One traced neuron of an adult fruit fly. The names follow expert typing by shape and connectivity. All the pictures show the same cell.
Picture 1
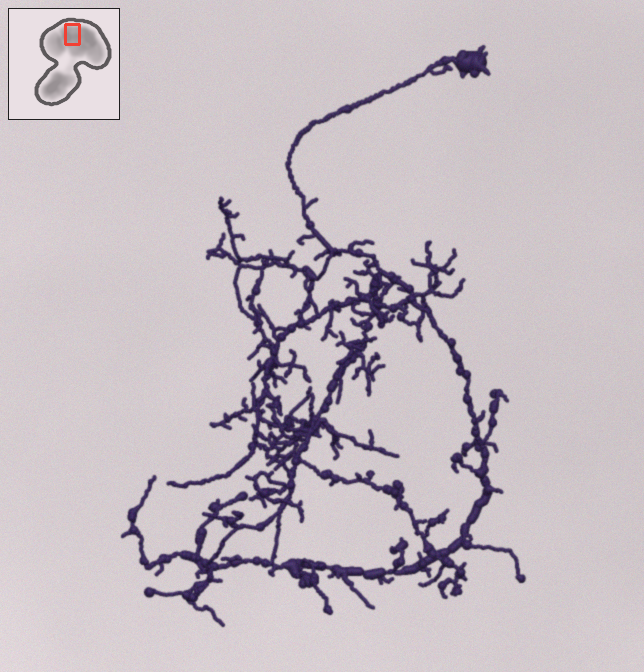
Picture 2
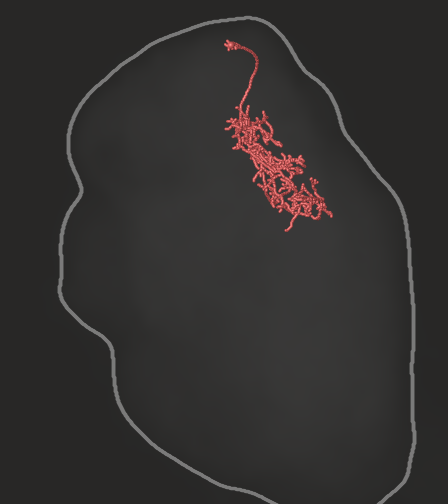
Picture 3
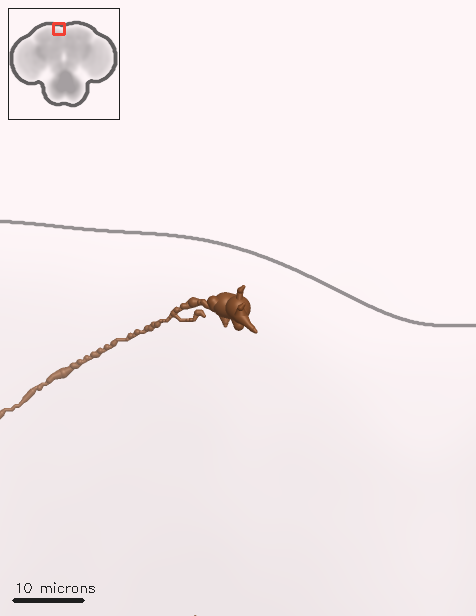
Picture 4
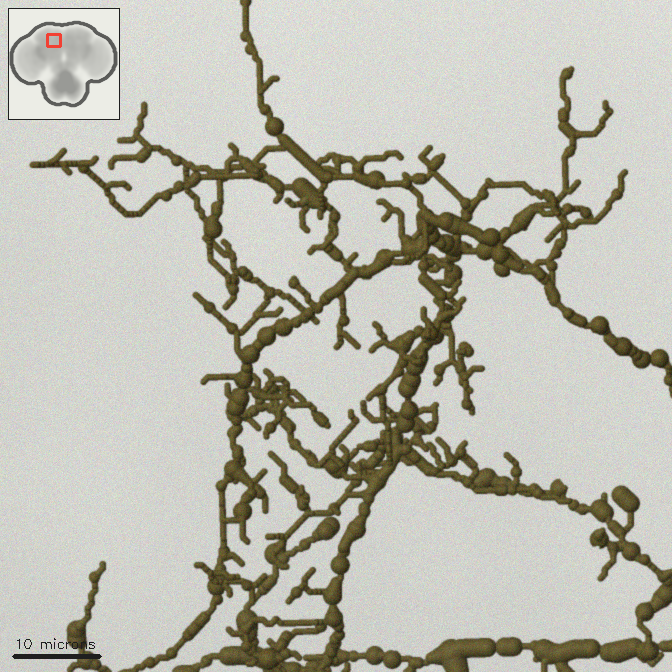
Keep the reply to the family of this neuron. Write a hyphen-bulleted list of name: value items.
- family: hemilineage SMPp&v1_posterior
